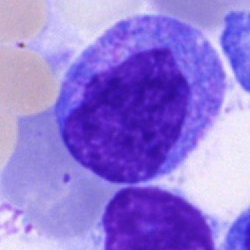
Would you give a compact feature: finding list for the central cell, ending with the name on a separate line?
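Outline: round to slightly oval, smooth
Nucleus: off-centre, toward lower left
Cytoplasm: moderate blue rim, widest at upper right
Granules: fine, purple-pink, scattered through cytoplasm
Name: promyelocyte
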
